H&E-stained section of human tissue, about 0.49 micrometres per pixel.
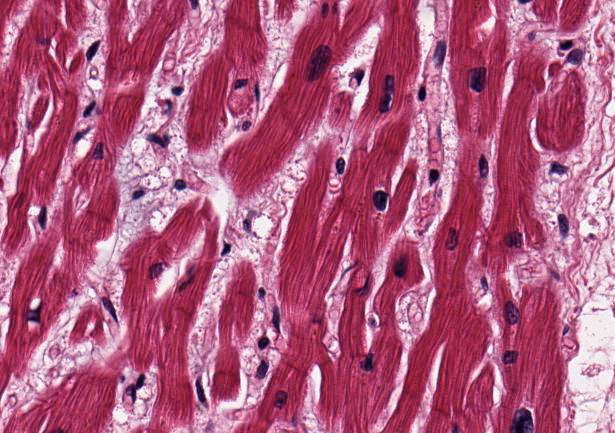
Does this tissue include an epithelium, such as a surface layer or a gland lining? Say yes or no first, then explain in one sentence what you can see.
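No. No epithelium or glands are present anywhere in the field.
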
